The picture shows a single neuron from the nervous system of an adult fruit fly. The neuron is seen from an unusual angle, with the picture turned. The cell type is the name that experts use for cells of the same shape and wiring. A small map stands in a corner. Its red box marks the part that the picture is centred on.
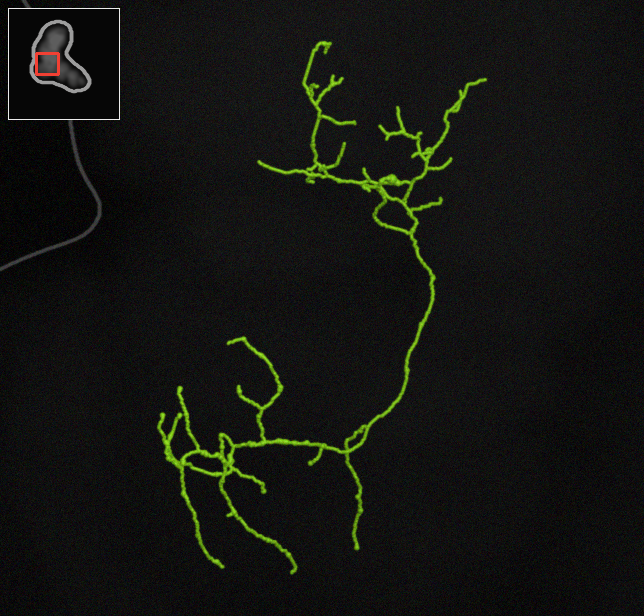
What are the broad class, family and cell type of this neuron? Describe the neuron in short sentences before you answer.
The cell body is at the top of the picture. Dozens of branch ends can be seen. This is a visual centrifugal neuron. The family is LPT. It is of cell type LPT111.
